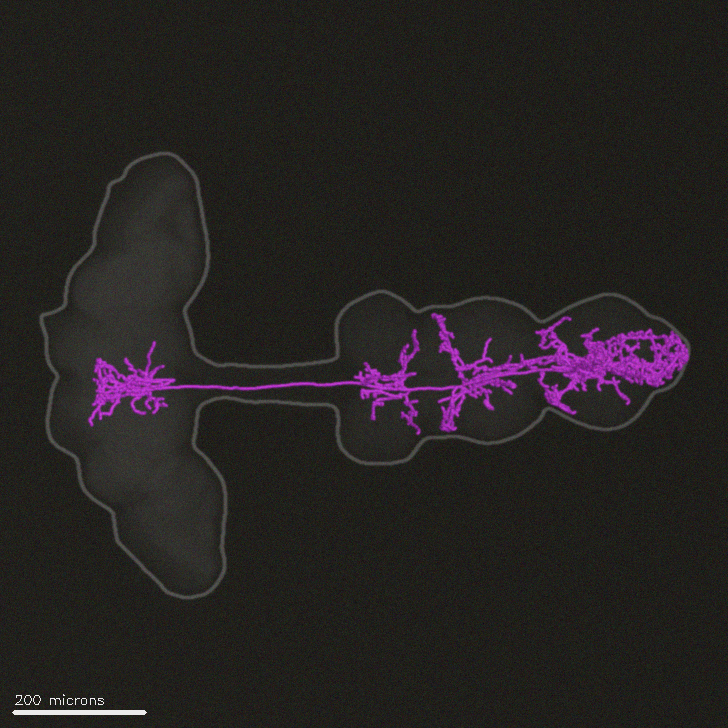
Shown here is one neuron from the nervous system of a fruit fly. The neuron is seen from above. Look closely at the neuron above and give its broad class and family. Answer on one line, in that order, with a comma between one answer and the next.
ascending neuron, hemilineage 05B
